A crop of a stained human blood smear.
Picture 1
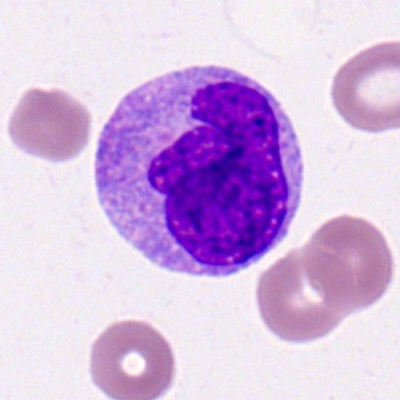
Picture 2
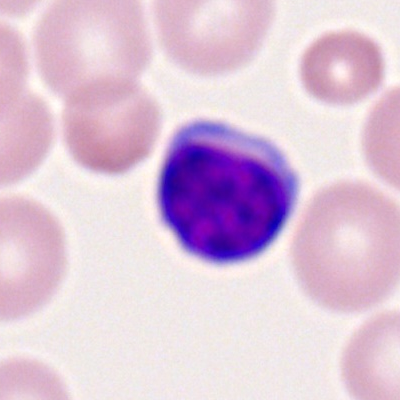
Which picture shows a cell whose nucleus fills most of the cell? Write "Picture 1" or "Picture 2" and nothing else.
Picture 2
